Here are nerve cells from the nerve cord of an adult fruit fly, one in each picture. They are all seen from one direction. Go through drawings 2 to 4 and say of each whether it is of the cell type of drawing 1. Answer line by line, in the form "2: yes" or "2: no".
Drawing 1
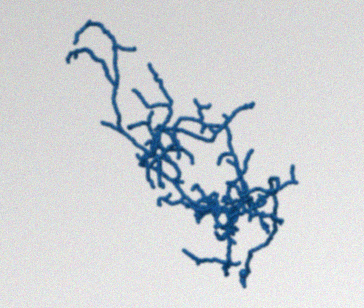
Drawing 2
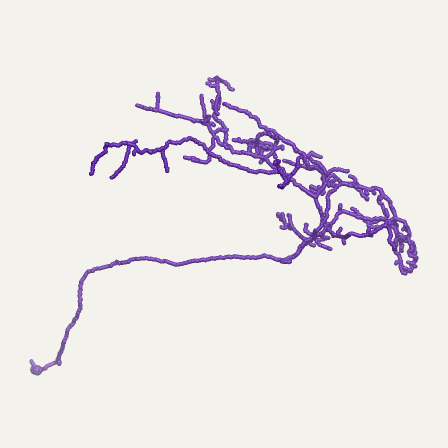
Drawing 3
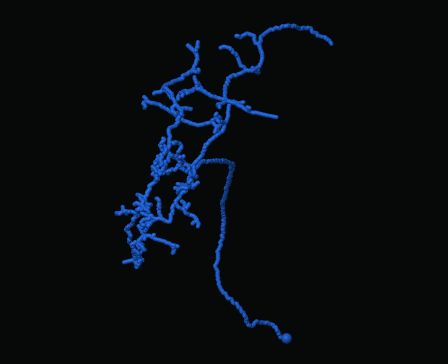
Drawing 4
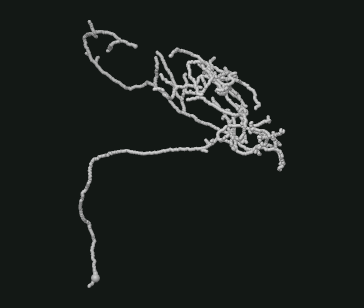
2: no
3: no
4: yes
